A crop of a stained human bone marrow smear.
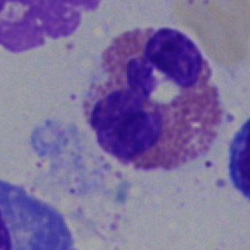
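Eosinophil, the central cell of the smear. First, the nucleus is split into separate lobes, with large ones at upper right and lower left. Second, a small pale gap lies between the lobes near the cell's centre. Third, the chromatin is dense and dark purple. Last, granular cytoplasm forms a broad zone right of the nucleus.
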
